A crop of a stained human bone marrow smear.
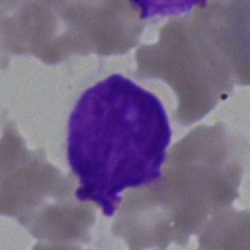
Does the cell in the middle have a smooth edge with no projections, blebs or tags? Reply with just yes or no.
No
